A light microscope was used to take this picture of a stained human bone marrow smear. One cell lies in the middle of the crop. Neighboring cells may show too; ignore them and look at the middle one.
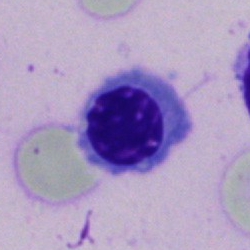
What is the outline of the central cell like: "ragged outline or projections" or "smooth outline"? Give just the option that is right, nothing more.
Ragged outline or projections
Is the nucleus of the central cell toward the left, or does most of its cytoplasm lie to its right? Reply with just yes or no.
Yes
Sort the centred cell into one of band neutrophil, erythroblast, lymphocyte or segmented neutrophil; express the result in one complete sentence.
By type, the central cell of the crop is an erythroblast.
